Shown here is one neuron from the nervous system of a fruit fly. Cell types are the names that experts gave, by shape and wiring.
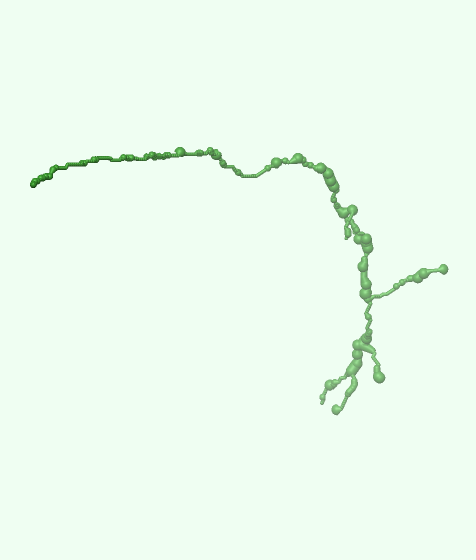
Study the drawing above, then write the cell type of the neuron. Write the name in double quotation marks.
"JO-ED2_a"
